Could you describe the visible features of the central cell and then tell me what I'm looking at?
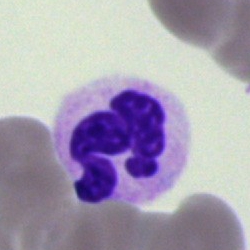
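Start with the nucleus, which is split into several separate lobes. Its chromatin is dark purple and coarsely clumped. Now the cytoplasm: it is pale pinkish-lilac and holds fine, faint lilac granules. So what you're looking at is a segmented neutrophil.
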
